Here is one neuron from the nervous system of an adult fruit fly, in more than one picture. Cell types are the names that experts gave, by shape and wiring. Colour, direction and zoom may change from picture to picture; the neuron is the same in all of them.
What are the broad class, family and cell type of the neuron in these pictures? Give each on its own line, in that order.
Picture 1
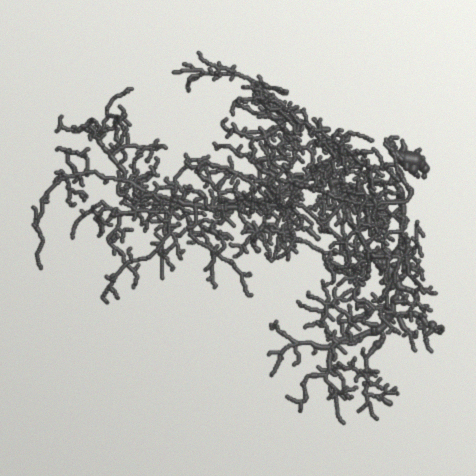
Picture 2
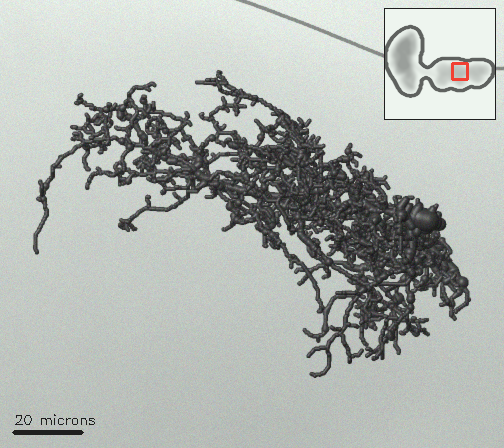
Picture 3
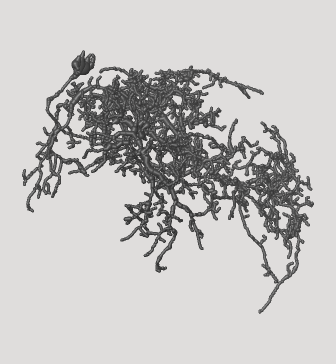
nerve-cord intrinsic neuron
hemilineage 21A
IN21A015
